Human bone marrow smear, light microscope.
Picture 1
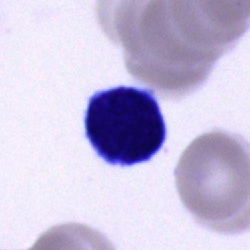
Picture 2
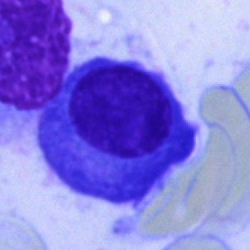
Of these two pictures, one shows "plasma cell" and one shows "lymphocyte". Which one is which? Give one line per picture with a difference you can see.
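The cell in picture 1 is a lymphocyte. No distinct rim of cytoplasm can be seen around the dark nucleus.
The cell in picture 2 is a plasma cell. The cytoplasm forms a broad rim that is widest on the lower left side.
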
